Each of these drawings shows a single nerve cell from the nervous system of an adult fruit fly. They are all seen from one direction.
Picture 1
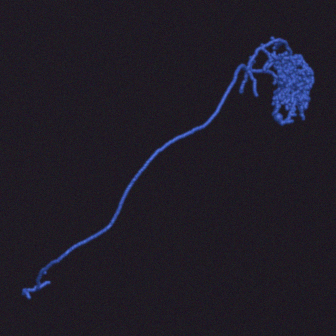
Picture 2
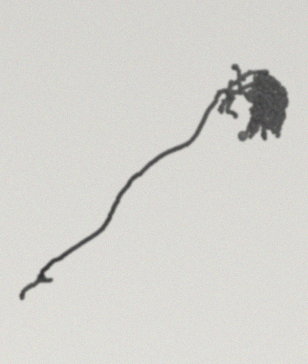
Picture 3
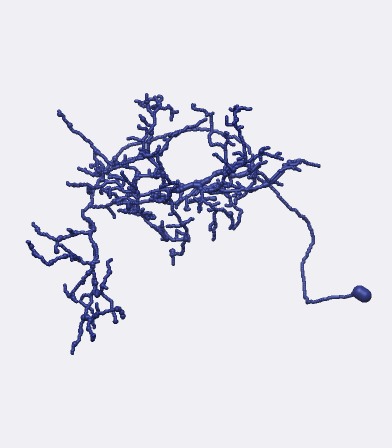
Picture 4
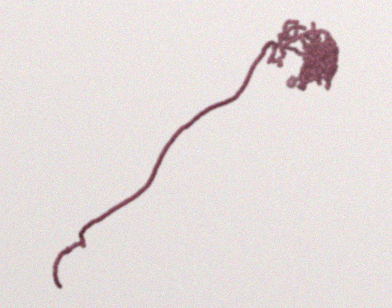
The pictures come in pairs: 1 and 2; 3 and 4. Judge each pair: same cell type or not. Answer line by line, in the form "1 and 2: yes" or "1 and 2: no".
1 and 2: yes
3 and 4: no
